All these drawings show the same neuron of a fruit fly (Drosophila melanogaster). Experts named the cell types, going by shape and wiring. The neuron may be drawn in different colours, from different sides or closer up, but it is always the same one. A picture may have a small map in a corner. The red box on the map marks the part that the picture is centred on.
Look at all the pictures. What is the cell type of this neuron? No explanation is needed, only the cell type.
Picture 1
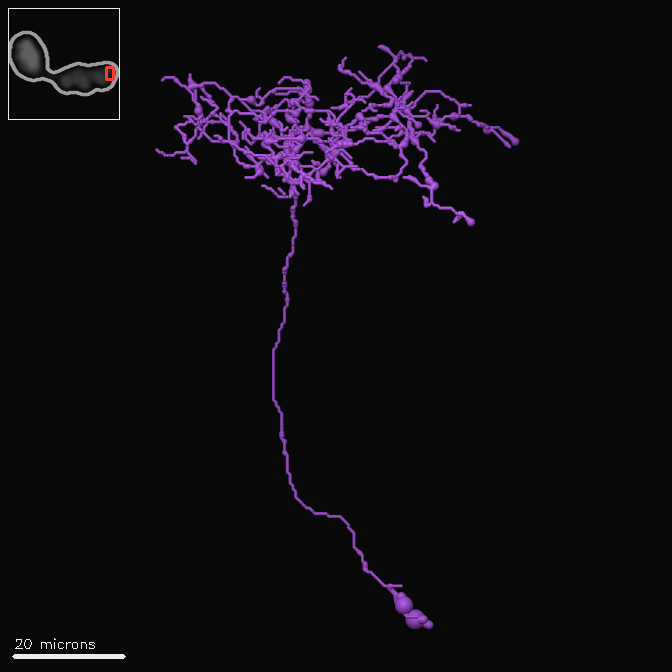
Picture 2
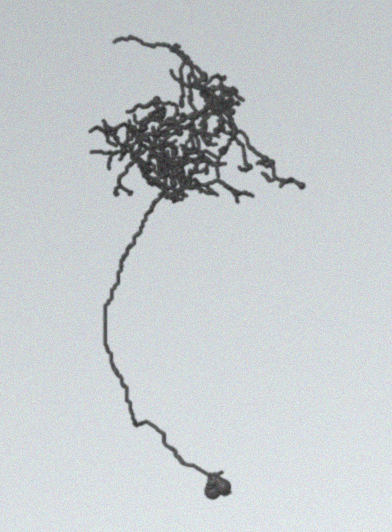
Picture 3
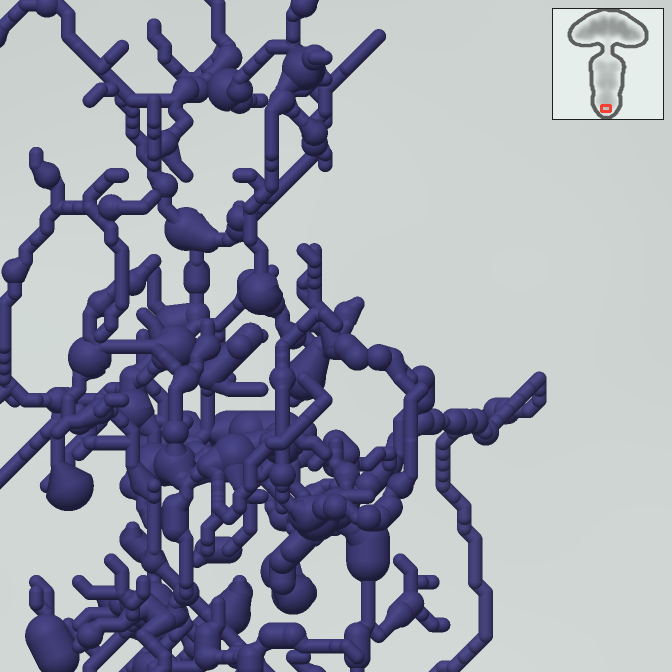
INXXX441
